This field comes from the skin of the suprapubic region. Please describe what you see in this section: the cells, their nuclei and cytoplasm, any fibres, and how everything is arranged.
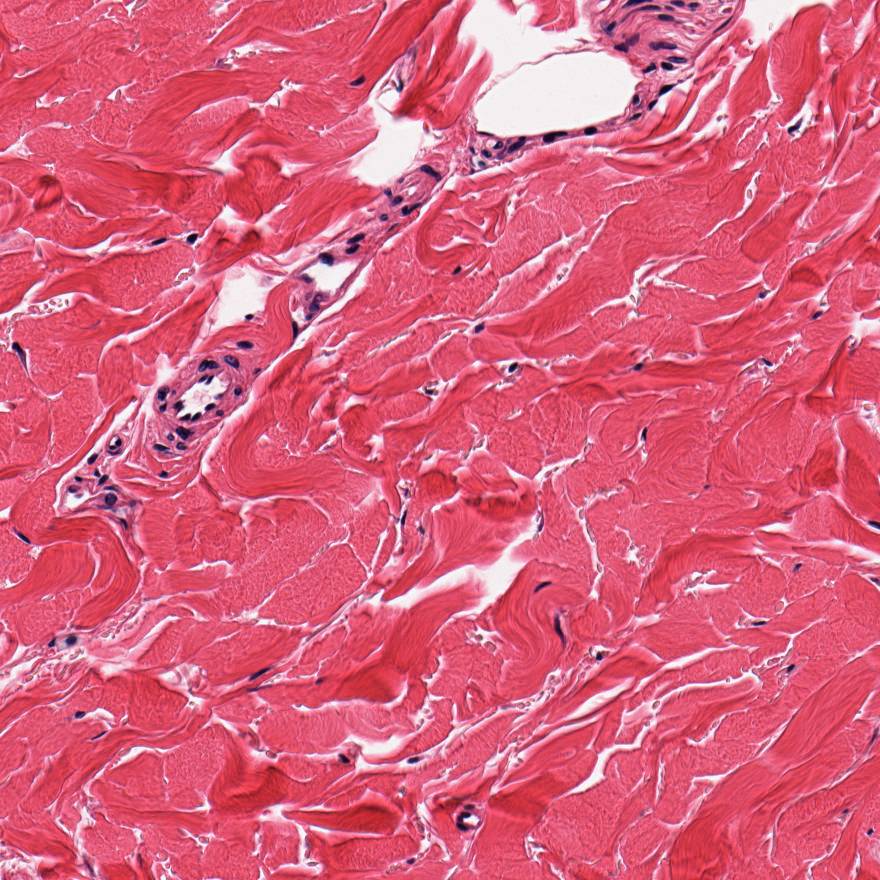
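You'll see densely packed, strongly eosinophilic collagen bundles filling nearly the whole field, cut in varying planes. Nuclei are sparse, just small, dark, spindle-shaped ones lying singly between the bundles. There's no epithelium anywhere, and no fat cells either.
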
